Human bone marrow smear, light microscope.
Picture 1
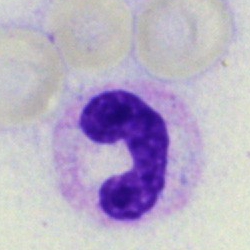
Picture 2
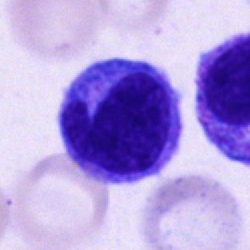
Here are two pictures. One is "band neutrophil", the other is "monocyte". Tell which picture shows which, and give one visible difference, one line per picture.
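Picture 1: band neutrophil. The cytoplasm is plentiful and pale pink.
Picture 2: monocyte. The nucleus fills most of the cell.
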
